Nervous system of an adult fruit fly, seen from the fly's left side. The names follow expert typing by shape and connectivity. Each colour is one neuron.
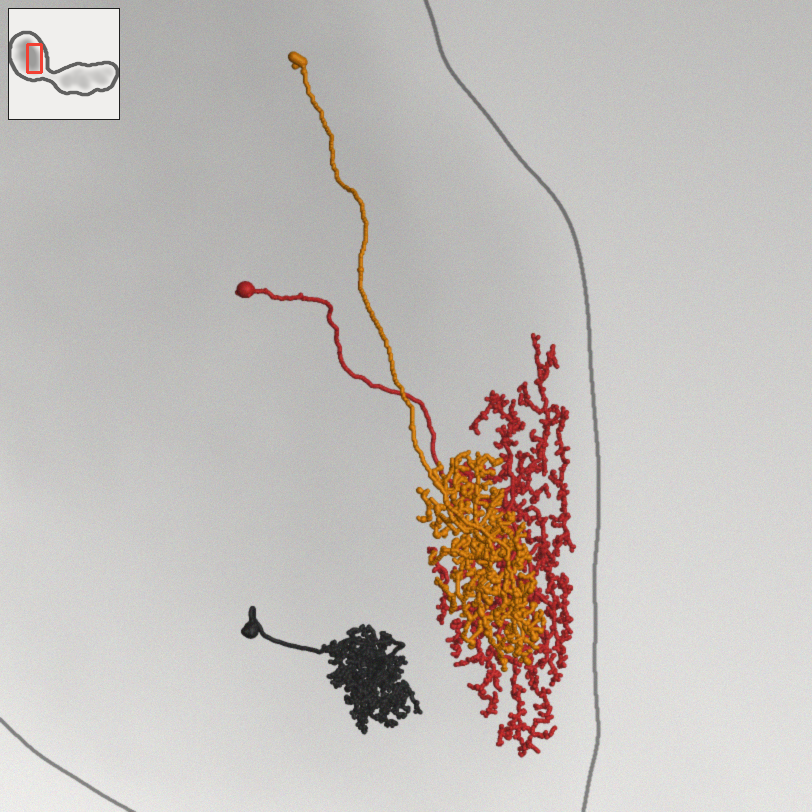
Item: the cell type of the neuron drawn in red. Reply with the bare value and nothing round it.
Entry: Pm6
